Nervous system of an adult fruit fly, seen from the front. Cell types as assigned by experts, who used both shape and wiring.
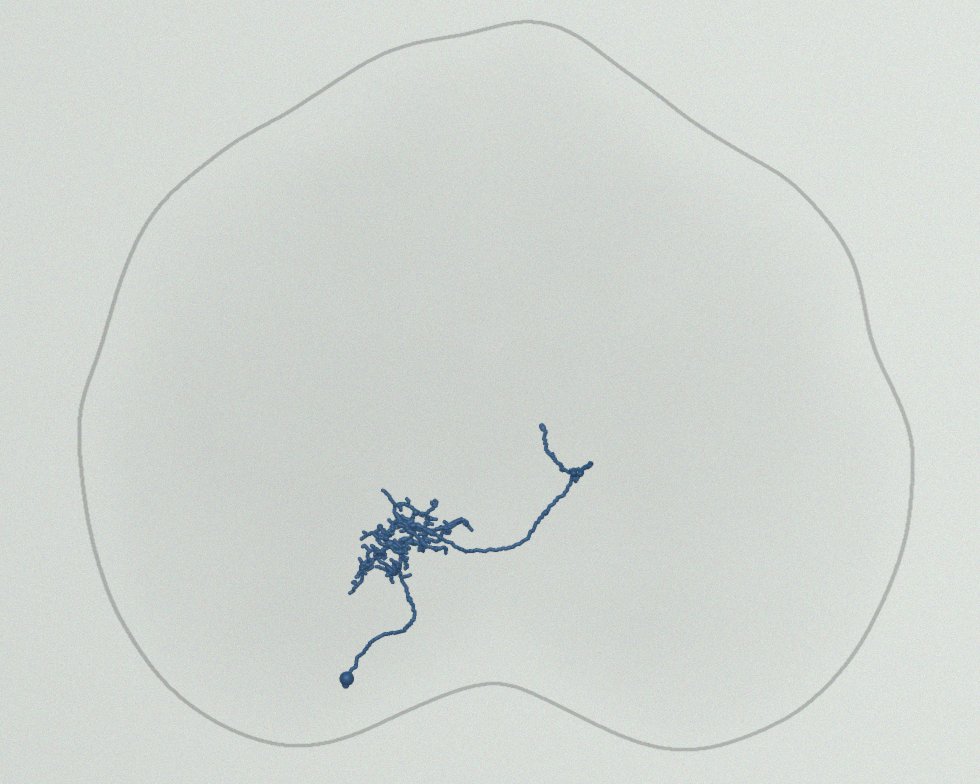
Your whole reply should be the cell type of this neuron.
IN10B054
